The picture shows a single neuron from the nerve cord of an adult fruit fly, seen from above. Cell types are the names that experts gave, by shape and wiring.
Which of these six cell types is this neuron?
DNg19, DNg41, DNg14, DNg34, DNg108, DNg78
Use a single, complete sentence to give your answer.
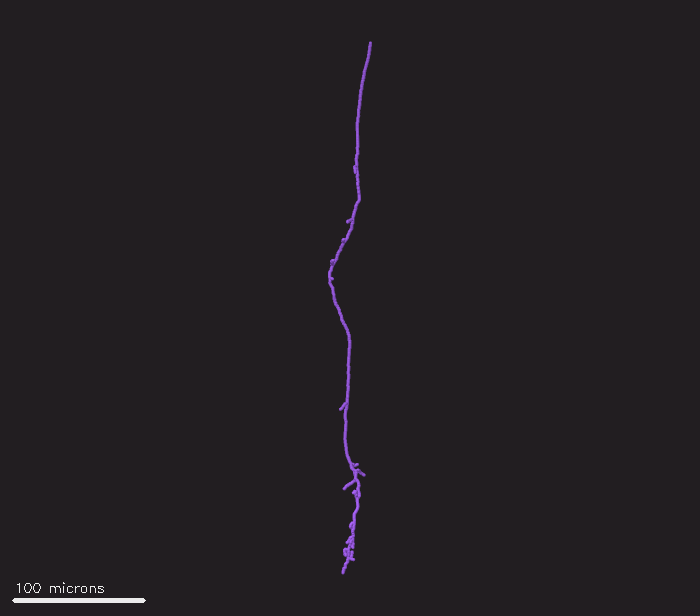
The neuron has DNg41 as its cell type.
